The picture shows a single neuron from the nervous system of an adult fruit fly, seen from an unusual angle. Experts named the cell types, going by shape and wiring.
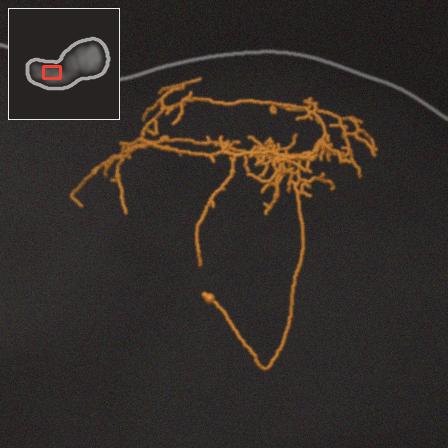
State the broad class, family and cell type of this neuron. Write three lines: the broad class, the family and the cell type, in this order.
nerve-cord intrinsic neuron
hemilineage 03B
IN03B075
